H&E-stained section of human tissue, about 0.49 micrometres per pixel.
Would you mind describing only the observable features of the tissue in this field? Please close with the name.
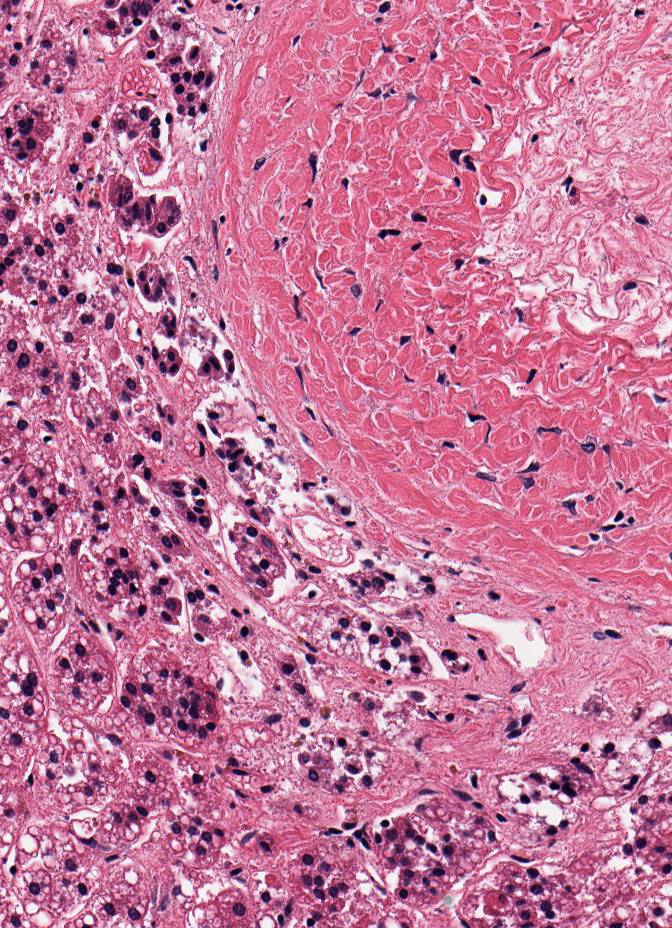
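Upper right, I'm seeing a dense pink fibrous region, while nests of cells take up the left side and the bottom. Near its border, the fibres curve parallel to that rounded edge. The nests are rounded, parted by thin strands of fibrous stroma. Their cells have cytoplasm filled with many small clear vacuoles. It is adrenal gland.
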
